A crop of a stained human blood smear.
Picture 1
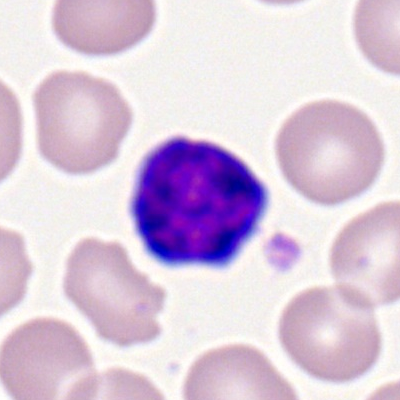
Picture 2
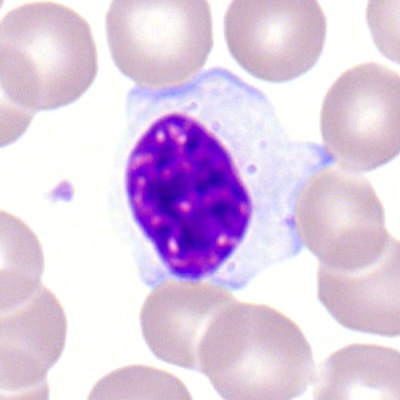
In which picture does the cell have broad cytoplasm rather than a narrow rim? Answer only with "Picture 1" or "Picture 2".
Picture 2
